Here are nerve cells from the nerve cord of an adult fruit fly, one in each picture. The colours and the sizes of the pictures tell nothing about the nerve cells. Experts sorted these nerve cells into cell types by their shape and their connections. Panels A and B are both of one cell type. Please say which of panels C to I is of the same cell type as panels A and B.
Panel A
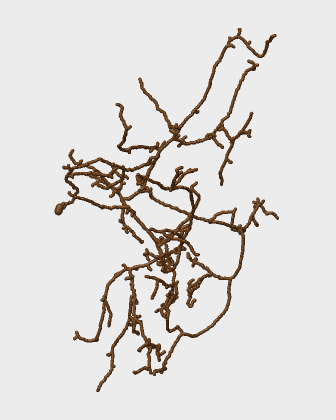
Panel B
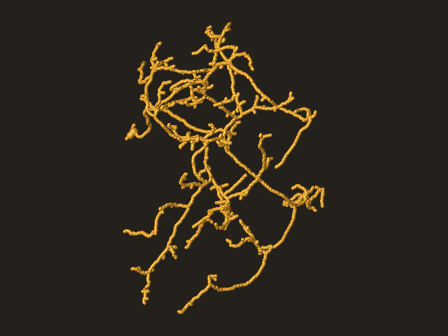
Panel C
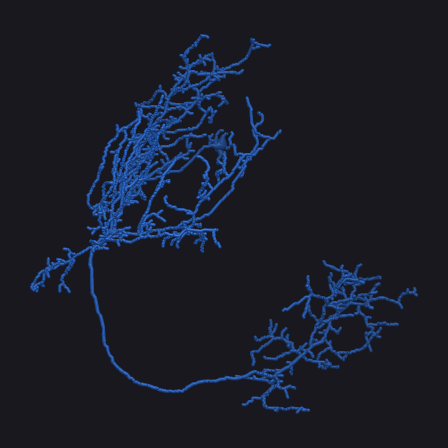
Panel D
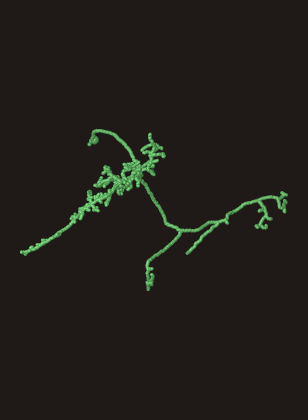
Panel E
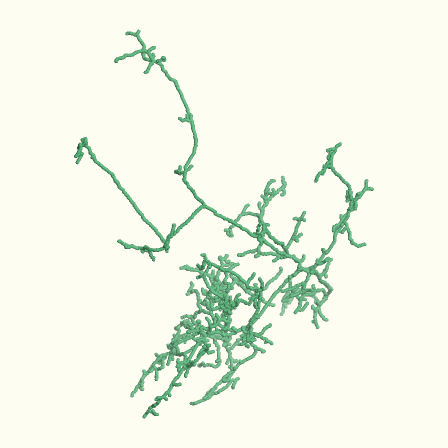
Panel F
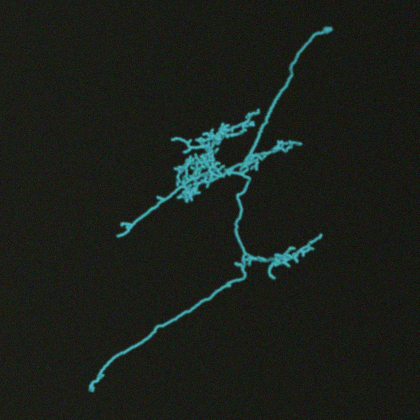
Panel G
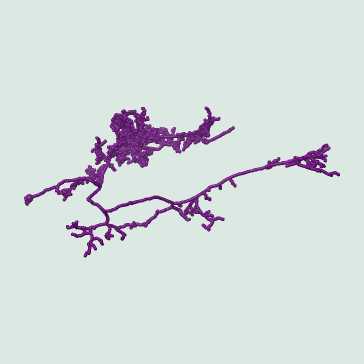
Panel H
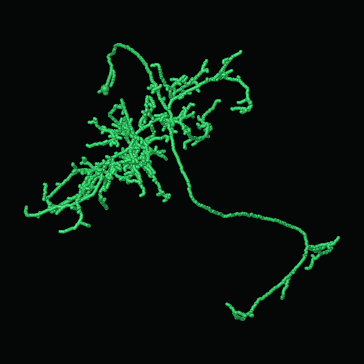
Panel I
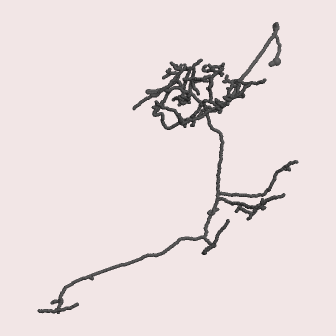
Panel E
